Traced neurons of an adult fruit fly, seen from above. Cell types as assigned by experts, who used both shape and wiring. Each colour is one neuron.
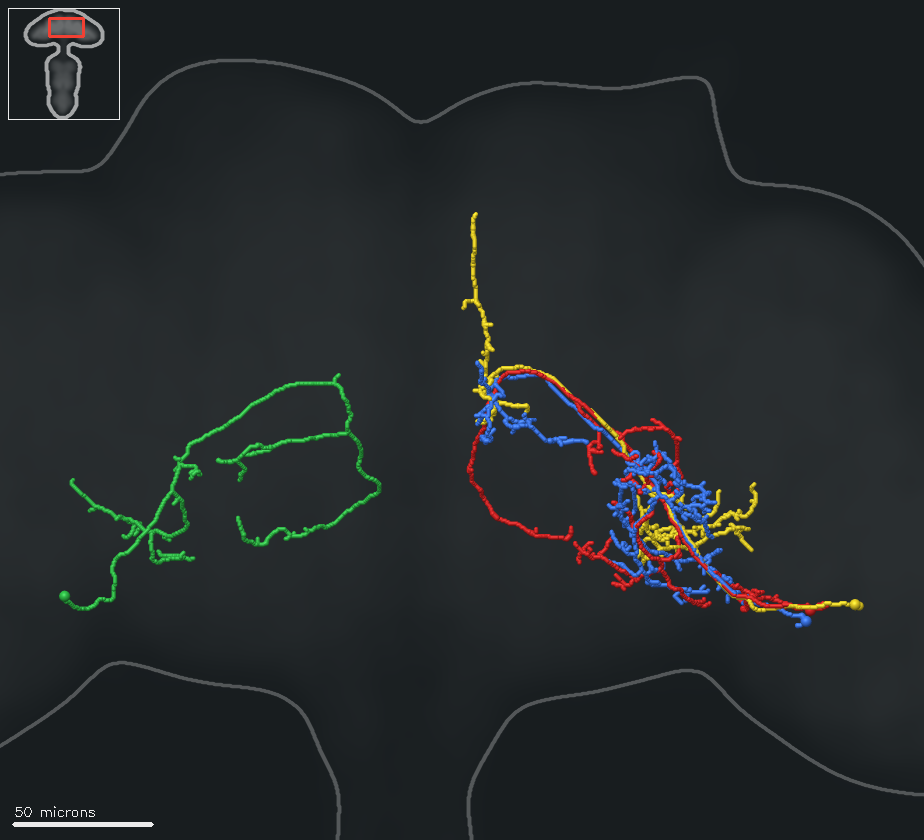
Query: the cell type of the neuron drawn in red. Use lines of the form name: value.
cell type: CB2931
